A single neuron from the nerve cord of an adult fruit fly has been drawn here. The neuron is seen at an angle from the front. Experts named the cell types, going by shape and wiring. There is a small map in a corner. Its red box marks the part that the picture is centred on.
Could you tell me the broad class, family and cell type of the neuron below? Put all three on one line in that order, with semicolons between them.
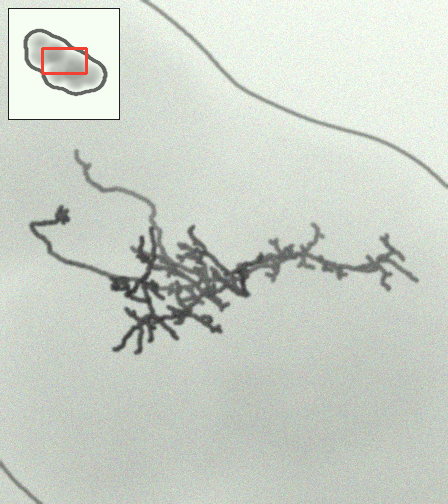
nerve-cord intrinsic neuron; hemilineage 11A; IN11A028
